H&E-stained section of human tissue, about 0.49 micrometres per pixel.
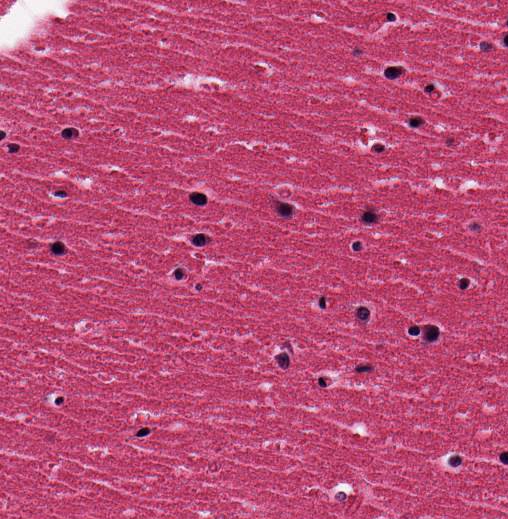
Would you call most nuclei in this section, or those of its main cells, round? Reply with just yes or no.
Yes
